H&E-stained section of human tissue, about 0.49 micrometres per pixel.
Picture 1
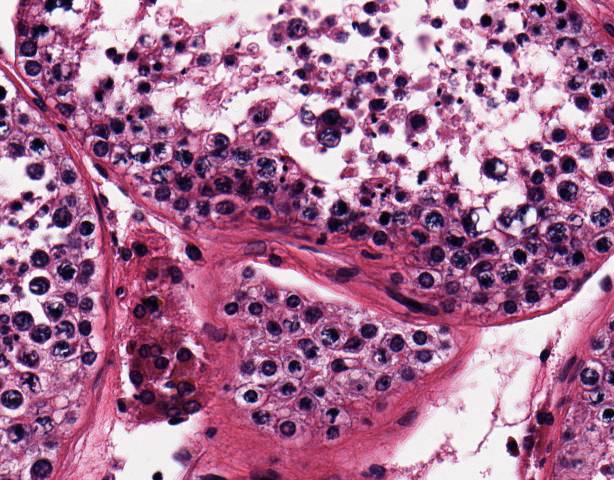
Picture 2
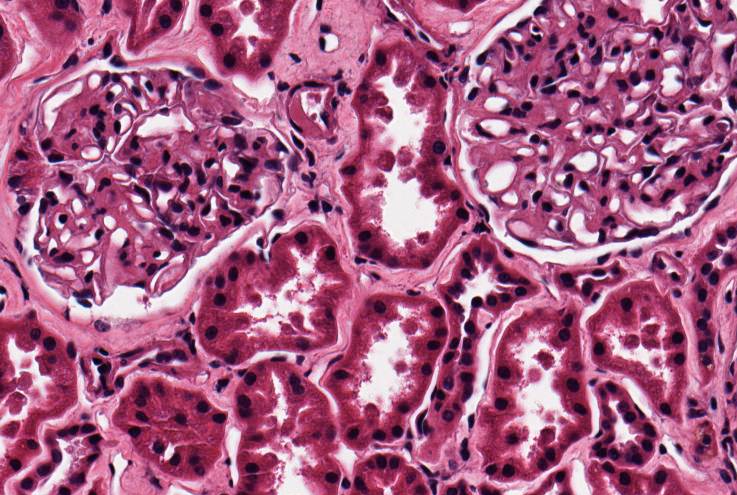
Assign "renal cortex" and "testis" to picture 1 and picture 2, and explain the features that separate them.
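First, identification: picture 1 is testis and picture 2 is renal cortex. Second, layout: the testis is made of several rounded tubules cut across and packed close, with narrow pink stroma between them, while the renal cortex holds two glomeruli, at the left and upper right, with tubules packed around them. Third, tubule cells: each testis tubule is filled with many layers of rounded cells rather than lined by a single layer, whereas the renal tubular cells are cuboidal, with abundant, deeply eosinophilic, granular cytoplasm, round dark nuclei toward the base, and ragged, fluffy luminal surfaces. Fourth, surroundings: the testis tubules have pink fibrous walls with flattened elongated nuclei, and between tubules, left of centre in the lower half, sits a small cluster of cells with abundant deep pink cytoplasm and round nuclei.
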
